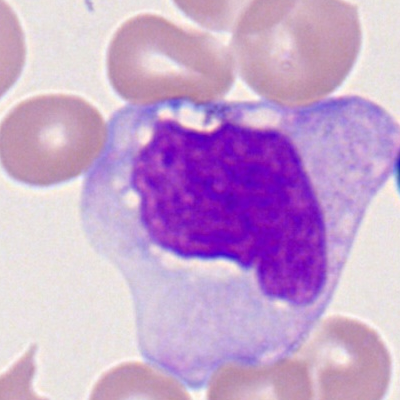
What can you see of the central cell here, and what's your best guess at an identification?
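You'll notice the nucleus is just one irregular mass with uneven, lumpy margins. There's plenty of cytoplasm, widest below the nucleus, with fine, faint lilac dust-like granules and small clear spaces close to the nucleus. So that one's a monocyte.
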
